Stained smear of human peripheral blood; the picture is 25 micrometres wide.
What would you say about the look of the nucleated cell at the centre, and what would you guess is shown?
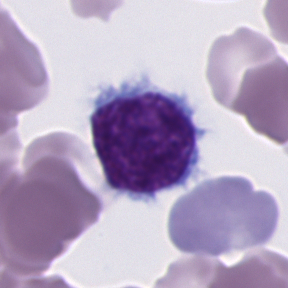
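Checking the surface first: fine, hair-like projections fringe the cell around most of its circumference, and they are most prominent along the upper edge. Next, the cytoplasm forms only a scant rim around the nucleus. Then granules: none are visible in the cytoplasm. Last, the name: this is a hairy cell.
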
